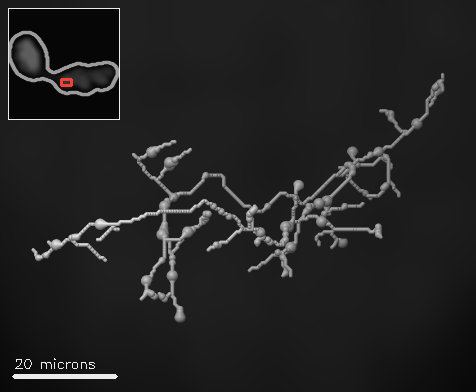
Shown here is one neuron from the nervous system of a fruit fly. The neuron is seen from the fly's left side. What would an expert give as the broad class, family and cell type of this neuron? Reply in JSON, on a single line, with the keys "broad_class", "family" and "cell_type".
{"broad_class": "nerve-cord intrinsic neuron", "family": "hemilineage 20A.22A", "cell_type": "IN20A.22A089"}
